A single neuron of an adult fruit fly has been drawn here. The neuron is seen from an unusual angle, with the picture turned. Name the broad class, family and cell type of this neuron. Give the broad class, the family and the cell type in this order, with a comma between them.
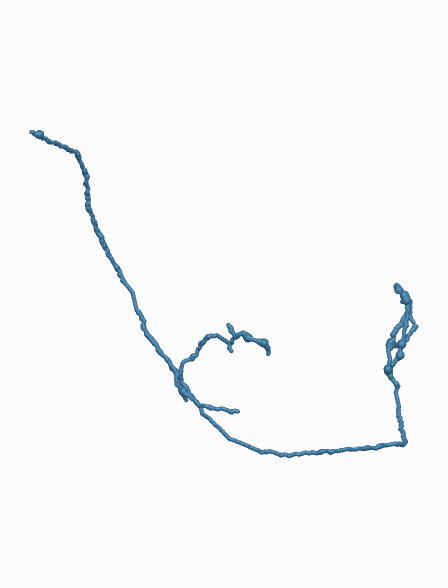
sensory neuron entering the brain, class olfactory, ORN_DM2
